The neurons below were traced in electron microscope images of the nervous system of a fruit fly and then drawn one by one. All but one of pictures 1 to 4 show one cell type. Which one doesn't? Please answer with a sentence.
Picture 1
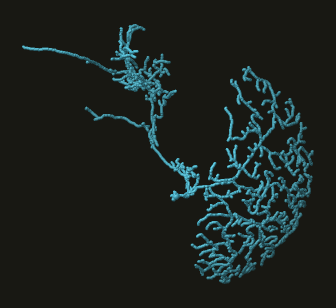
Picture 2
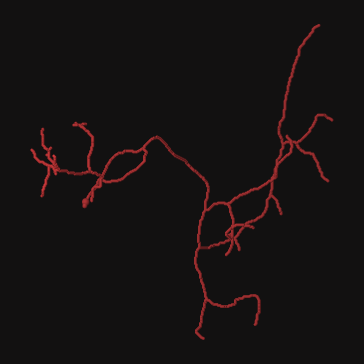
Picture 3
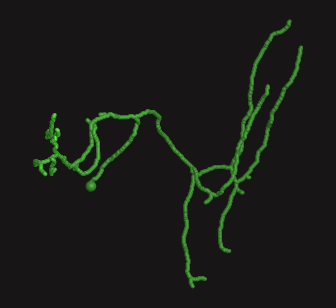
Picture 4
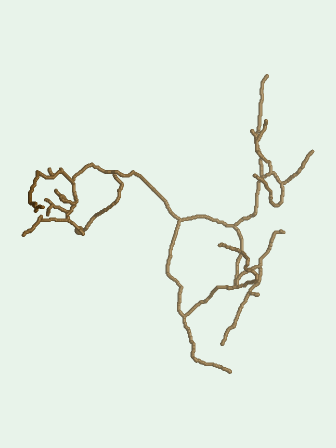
Picture 1 shows a neuron of another cell type.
